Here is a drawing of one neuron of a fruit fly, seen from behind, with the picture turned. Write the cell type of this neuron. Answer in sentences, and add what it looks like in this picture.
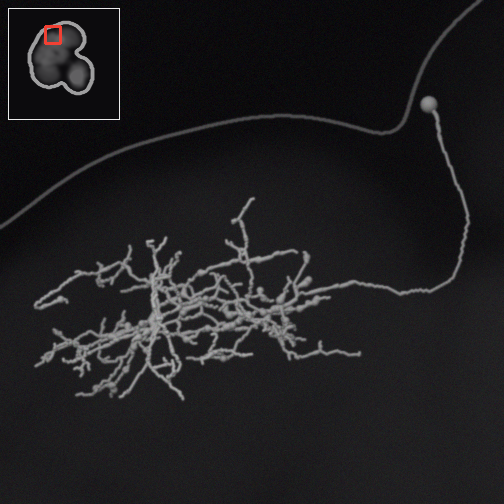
It is of cell type LHAV2f2_b. It is a central-brain intrinsic neuron. The cell body can be seen at the upper right of the picture. The picture shows dozens of branch ends.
